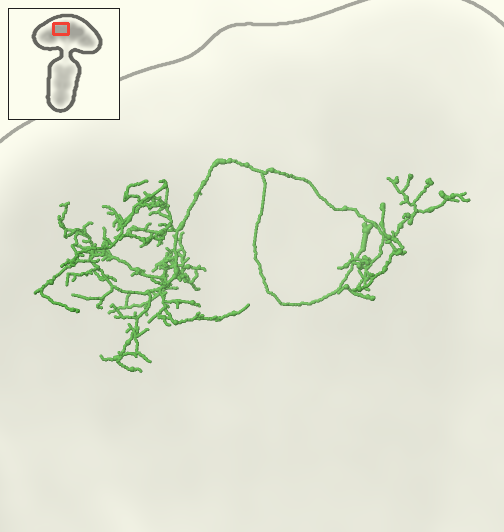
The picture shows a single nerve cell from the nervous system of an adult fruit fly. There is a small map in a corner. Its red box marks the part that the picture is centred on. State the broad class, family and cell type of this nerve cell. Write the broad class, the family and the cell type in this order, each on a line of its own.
central-brain intrinsic neuron
hemilineage SLPpm3
SLP429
